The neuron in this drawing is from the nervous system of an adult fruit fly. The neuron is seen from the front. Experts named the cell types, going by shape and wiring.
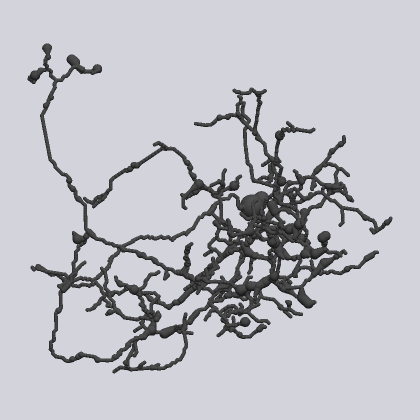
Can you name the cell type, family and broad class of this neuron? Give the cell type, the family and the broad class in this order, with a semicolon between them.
IN01B040; hemilineage 01B; nerve-cord intrinsic neuron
